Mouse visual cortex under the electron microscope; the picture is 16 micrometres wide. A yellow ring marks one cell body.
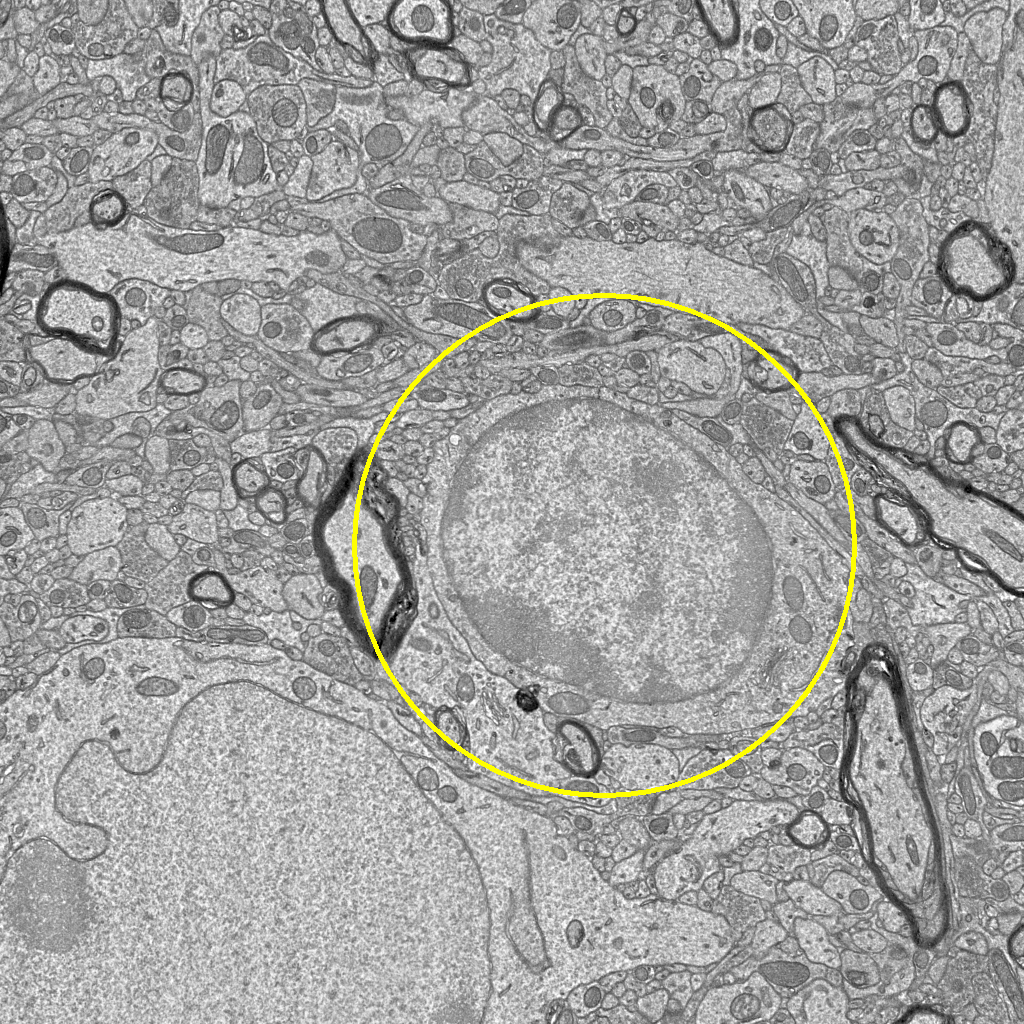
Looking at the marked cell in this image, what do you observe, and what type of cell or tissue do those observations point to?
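I can follow the whole outline of a large oval nucleus in this plane. The envelope is smooth, with no deep infoldings anywhere. I look for a nucleolus and find none distinct in this section. Just below the nucleus on the left, one small black dense body sits in the cytoplasm. What I'm looking at, then, is an oligodendrocyte.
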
